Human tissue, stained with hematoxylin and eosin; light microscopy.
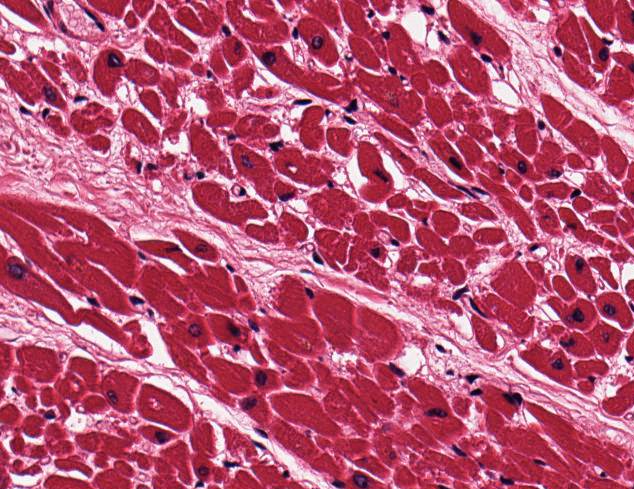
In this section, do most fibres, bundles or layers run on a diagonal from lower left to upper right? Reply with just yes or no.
No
